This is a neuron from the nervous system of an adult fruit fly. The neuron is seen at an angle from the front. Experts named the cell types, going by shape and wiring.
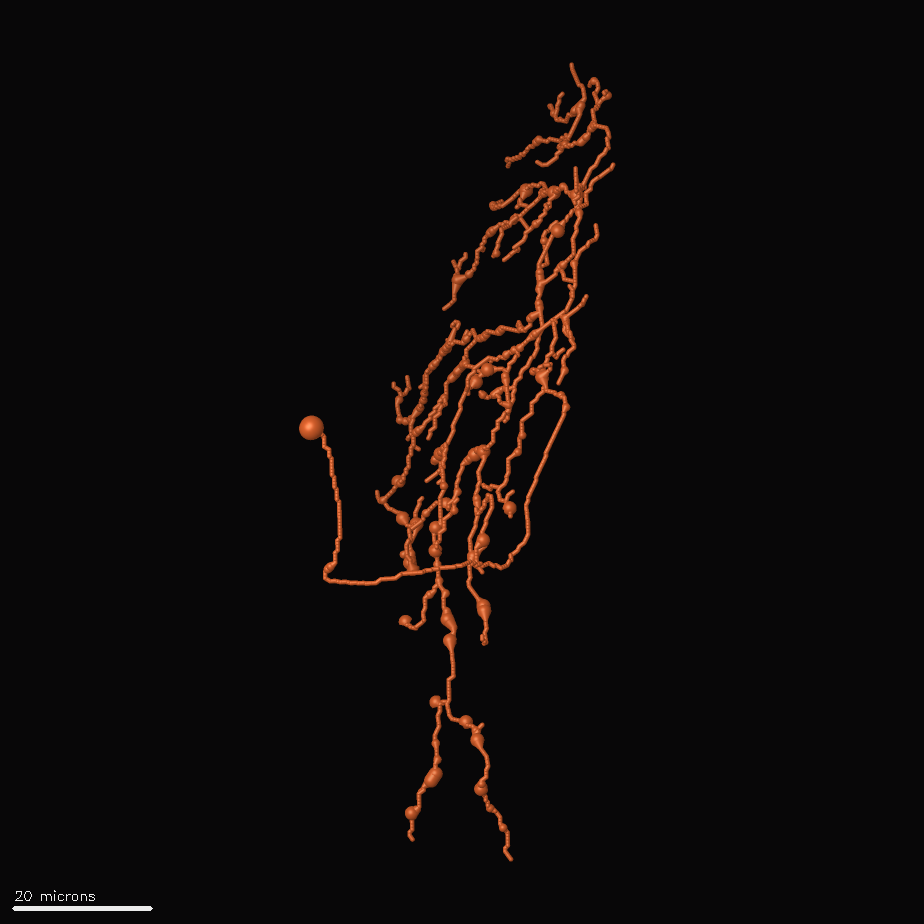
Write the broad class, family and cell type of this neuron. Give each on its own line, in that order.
optic-lobe intrinsic neuron
Cm
Cm16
